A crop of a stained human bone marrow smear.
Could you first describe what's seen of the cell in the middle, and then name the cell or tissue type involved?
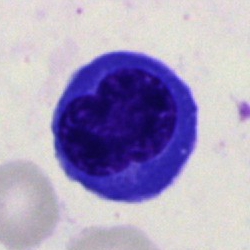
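Quick one: round, smooth outline, and the nucleus has a notch in its upper edge. The cytoplasm is stained a deep blue, with a paler zone sitting just below the nucleus. That's a plasma cell.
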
